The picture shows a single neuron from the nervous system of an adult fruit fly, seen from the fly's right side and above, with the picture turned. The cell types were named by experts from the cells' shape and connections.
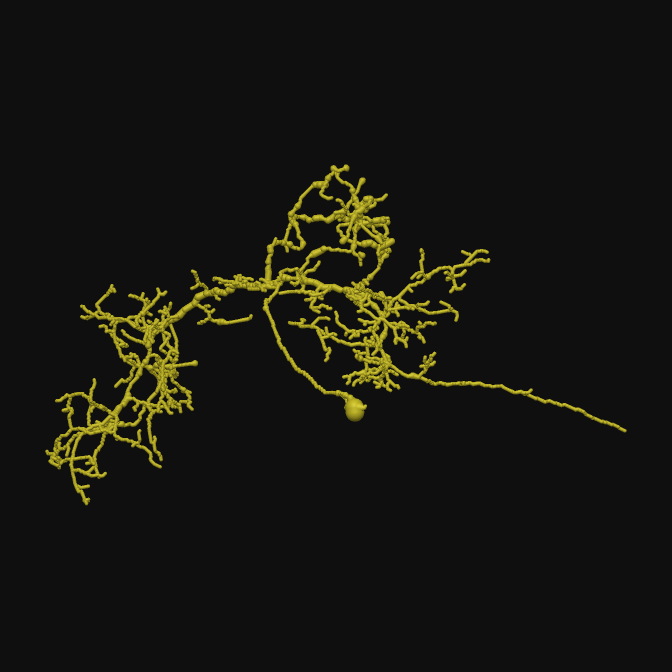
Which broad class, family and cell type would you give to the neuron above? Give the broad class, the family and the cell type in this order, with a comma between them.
central-brain intrinsic neuron, hemilineage LHl4_posterior, LHPV2i1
